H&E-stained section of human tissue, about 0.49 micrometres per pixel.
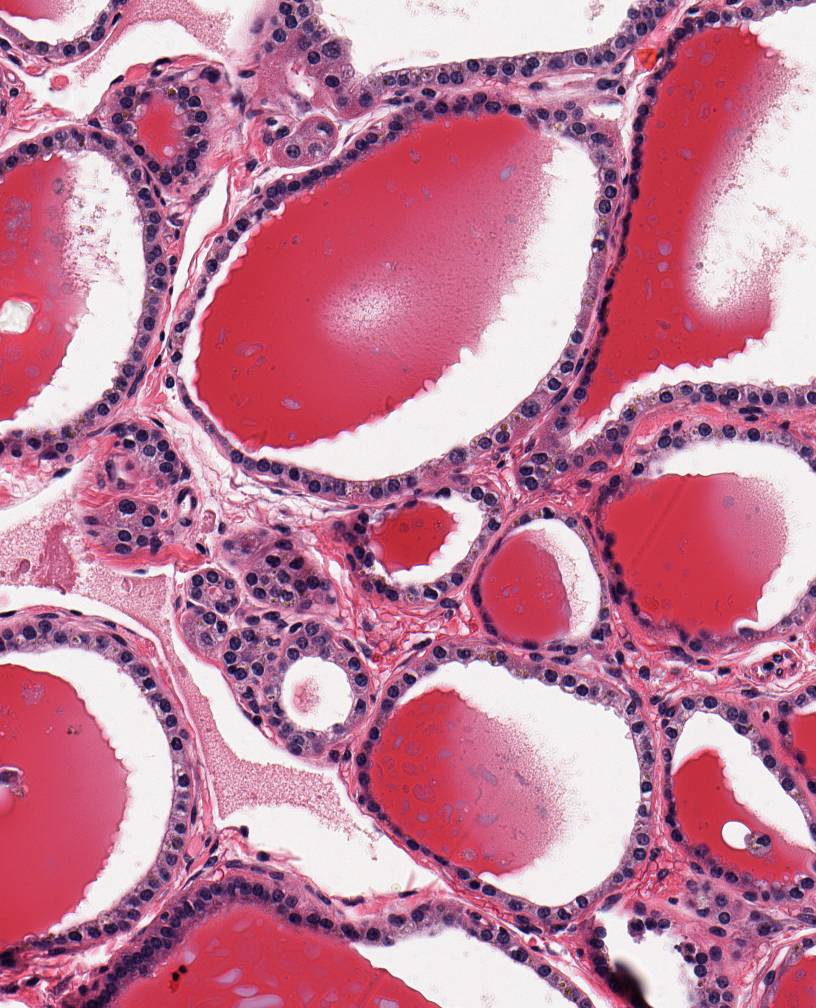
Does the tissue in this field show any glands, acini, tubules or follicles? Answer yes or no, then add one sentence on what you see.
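Yes. Follicles of widely varying size fill the field, with the smallest ones clustered near the centre.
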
